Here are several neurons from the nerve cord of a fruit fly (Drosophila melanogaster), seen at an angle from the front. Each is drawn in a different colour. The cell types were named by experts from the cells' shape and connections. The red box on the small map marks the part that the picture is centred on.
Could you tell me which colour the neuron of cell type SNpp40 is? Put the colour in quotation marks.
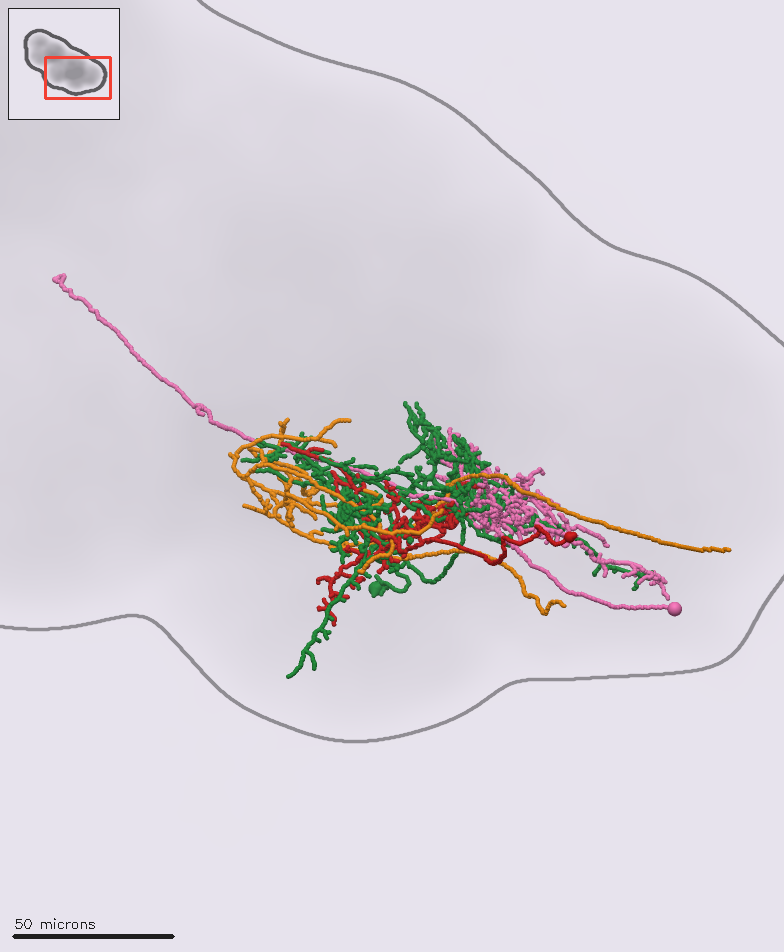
"orange"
